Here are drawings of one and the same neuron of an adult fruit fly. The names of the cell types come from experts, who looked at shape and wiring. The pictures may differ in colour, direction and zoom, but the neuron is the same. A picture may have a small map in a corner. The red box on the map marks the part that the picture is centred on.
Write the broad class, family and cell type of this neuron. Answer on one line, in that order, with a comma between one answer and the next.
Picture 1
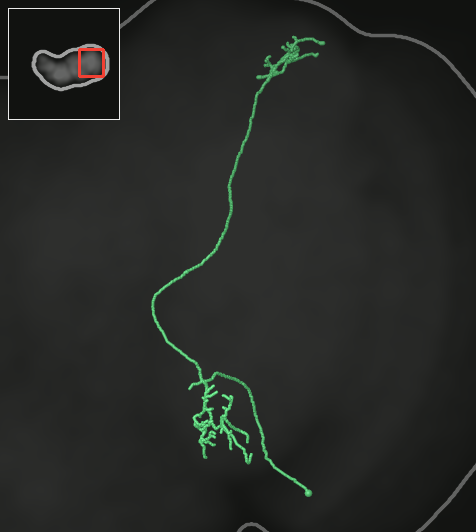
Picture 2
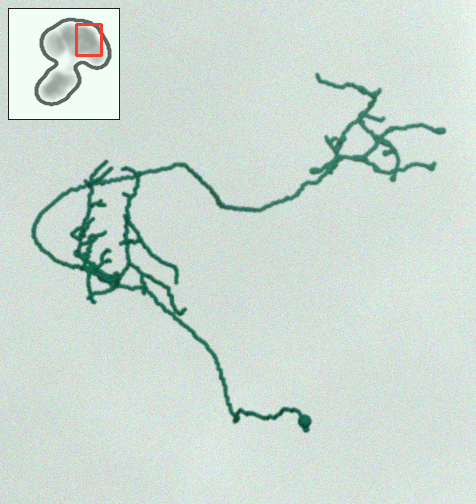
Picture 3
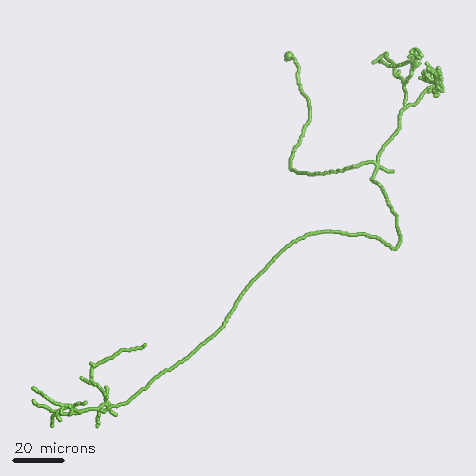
central-brain intrinsic neuron, hemilineage ALv1, CB2589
